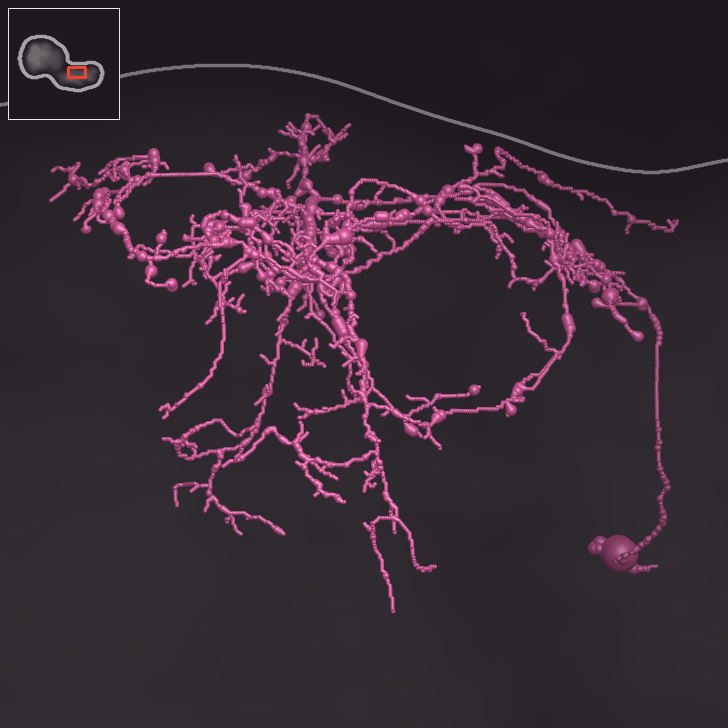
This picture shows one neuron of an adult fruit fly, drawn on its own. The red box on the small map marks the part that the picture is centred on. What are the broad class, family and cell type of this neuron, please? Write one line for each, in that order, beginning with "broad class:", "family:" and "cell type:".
broad class: nerve-cord intrinsic neuron
family: hemilineage 03B
cell type: IN03B046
